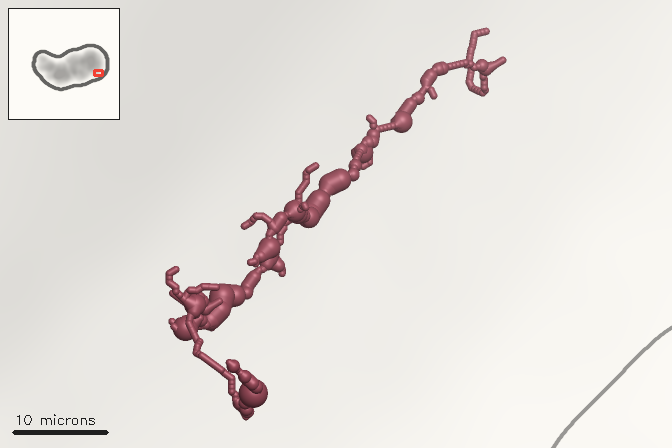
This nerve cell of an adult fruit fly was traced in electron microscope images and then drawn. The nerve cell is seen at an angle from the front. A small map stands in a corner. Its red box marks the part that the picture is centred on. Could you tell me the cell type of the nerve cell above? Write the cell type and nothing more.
Dm3b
